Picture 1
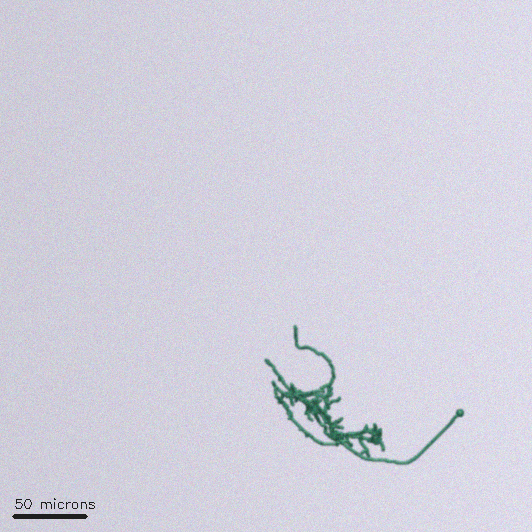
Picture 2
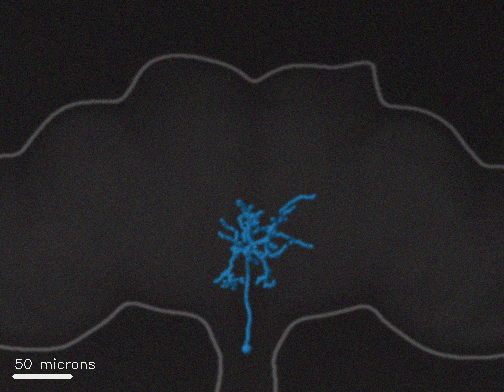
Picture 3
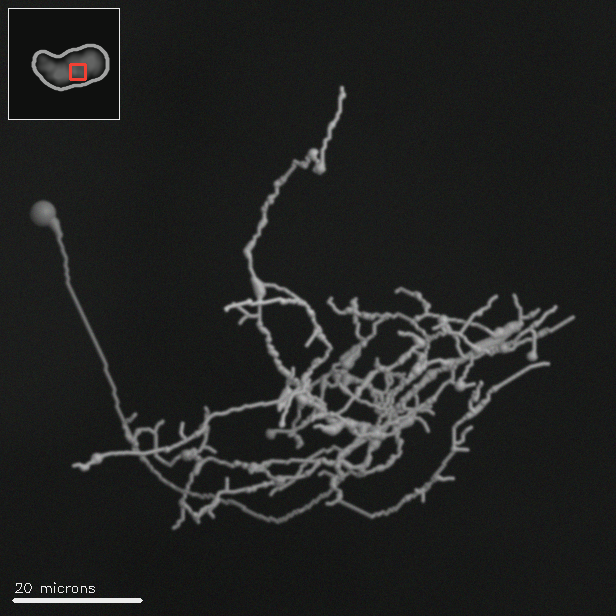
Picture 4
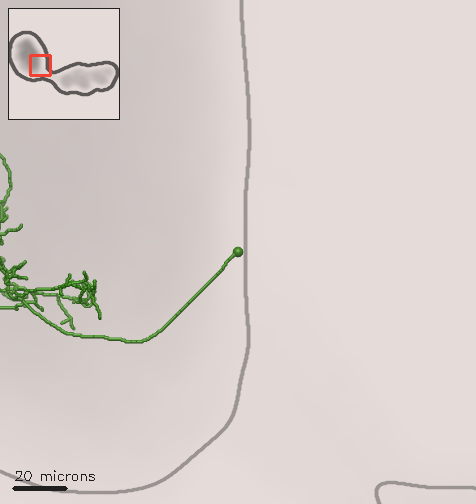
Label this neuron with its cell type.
GNG603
